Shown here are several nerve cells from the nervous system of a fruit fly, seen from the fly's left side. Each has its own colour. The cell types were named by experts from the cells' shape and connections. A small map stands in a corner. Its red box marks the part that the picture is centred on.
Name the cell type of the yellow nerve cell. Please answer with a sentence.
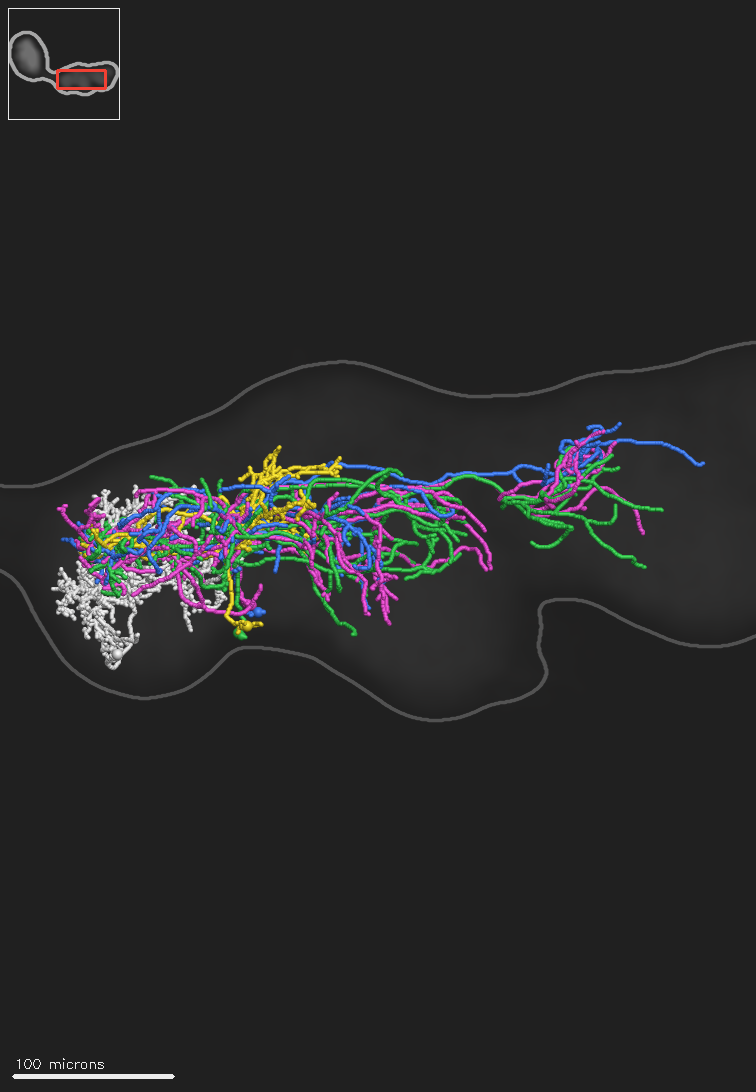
The cell type is vPR9_b.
